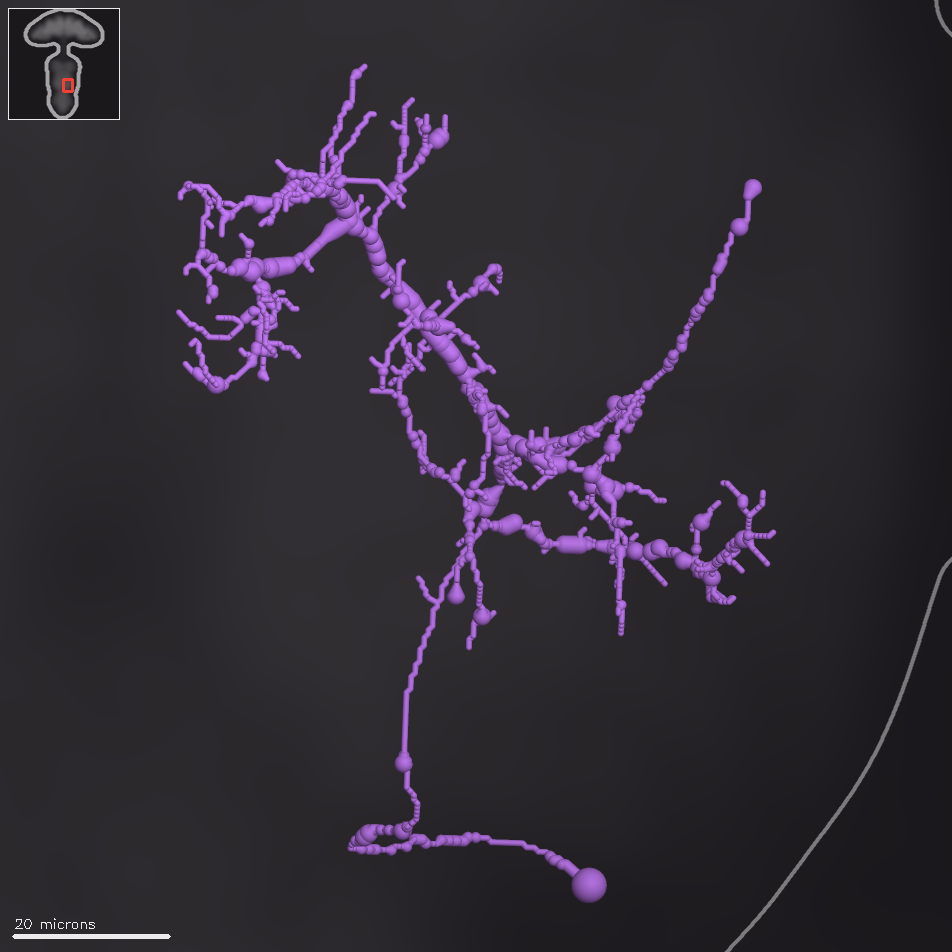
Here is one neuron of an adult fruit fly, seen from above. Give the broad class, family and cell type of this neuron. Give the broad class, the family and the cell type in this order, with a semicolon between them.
nerve-cord intrinsic neuron; hemilineage 20A.22A; IN20A.22A036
